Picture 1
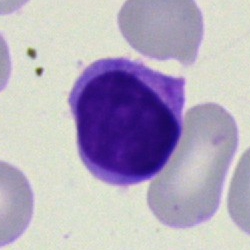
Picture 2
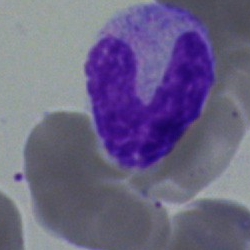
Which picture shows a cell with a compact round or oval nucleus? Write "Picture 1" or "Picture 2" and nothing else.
Picture 1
